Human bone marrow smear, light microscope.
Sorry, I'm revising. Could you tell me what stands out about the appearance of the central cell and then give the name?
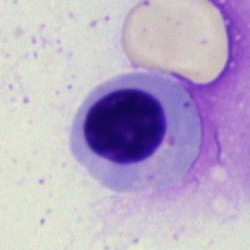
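Chromatin dense, dark purple. Nucleus off-centre, toward the left of the cell. Cytoplasmic rim widest on the right side of the nucleus; cytoplasm pale blue-grey. Erythroblast.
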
